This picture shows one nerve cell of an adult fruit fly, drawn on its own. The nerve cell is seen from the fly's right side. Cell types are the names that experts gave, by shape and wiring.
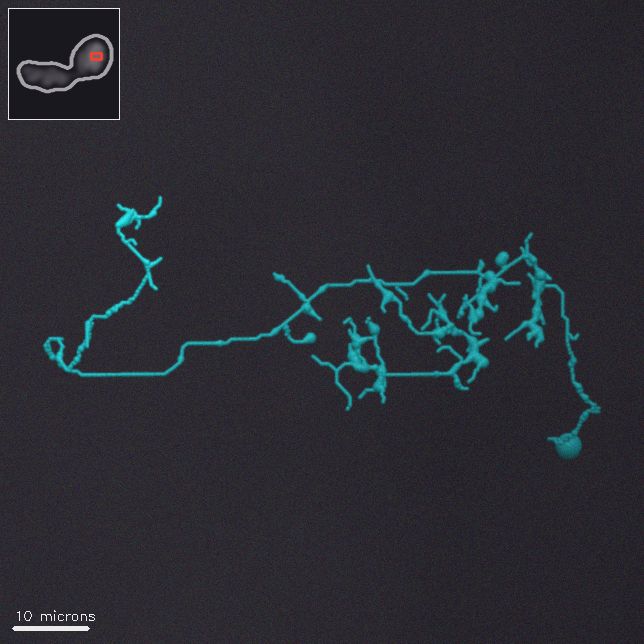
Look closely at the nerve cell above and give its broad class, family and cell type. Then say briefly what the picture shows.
This is an optic-lobe intrinsic neuron. Its family is Tm. Its cell type is Tm5c. From left to right in the picture it spans about 75 microns. Dozens of branch ends can be seen.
